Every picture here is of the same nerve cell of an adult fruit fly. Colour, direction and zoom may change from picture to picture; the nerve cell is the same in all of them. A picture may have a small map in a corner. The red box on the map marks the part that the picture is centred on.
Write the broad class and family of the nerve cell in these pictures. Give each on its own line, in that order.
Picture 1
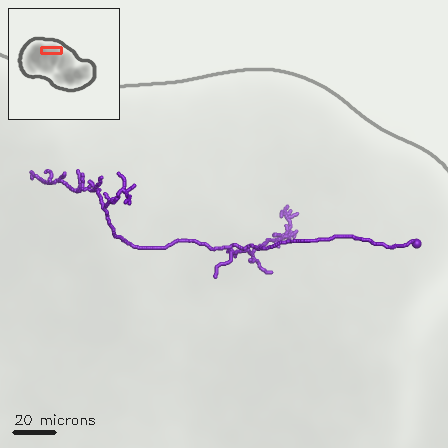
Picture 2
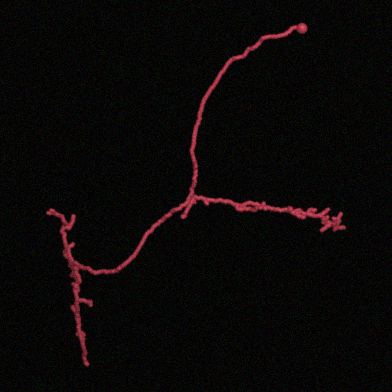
central-brain intrinsic neuron
hemilineage CLp2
